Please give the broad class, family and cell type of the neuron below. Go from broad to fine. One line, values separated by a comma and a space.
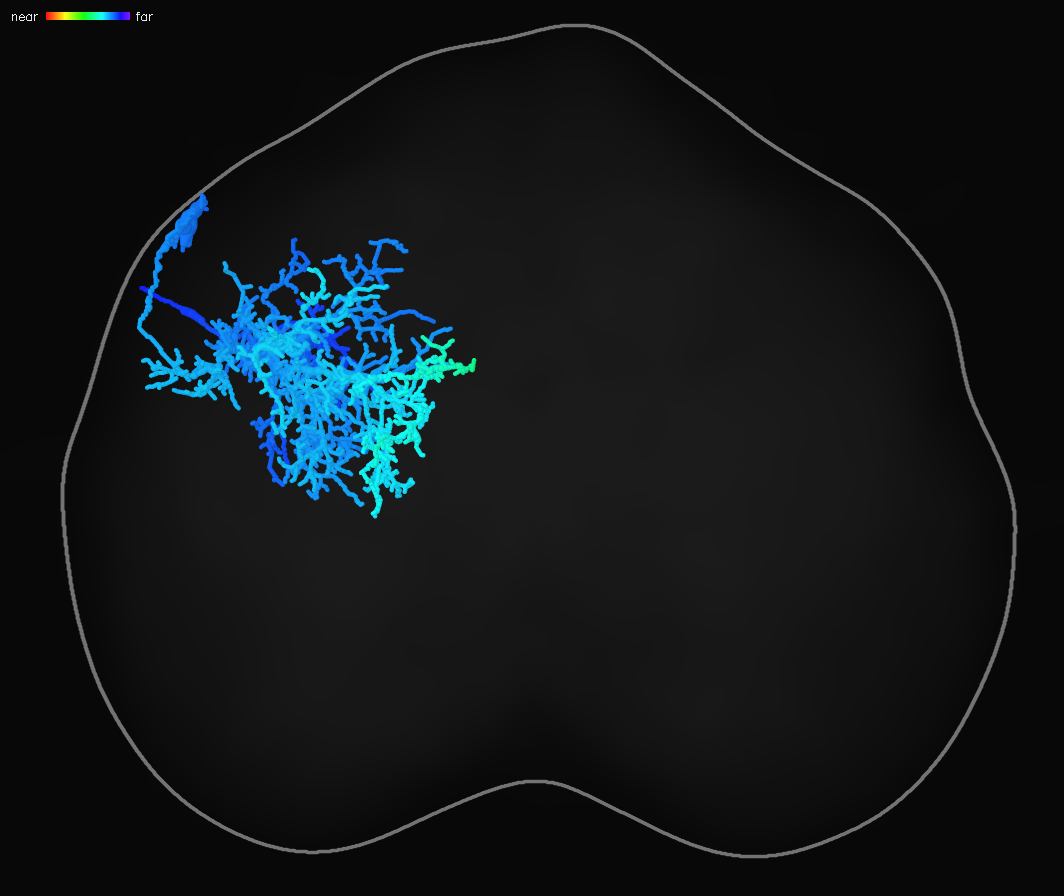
motor neuron of the nerve cord, MNhl, MNhl01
